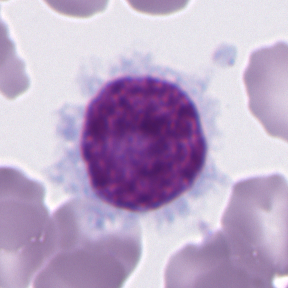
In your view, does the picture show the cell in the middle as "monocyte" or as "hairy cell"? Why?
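It is a hairy cell rather than a monocyte. Many fine hair-like projections fringe the outer edge of the cell all round. The cytoplasm, a pale greyish blue, forms a rim around the whole nucleus. No reddish-purple granules are seen in that cytoplasm.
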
